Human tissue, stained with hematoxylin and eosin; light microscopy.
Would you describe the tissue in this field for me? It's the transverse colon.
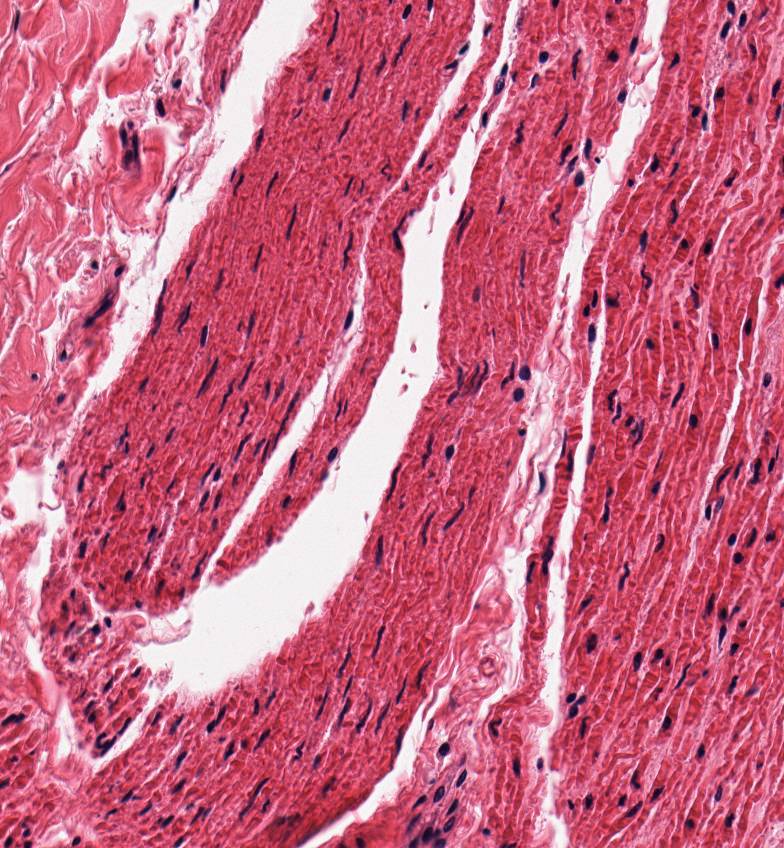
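So: long parallel bundles of fibres, running diagonally from lower left to upper right. Their cytoplasm is strongly eosinophilic, a deep pink-red. The nuclei, elongated and dark purple, lie aligned along the fibres, scattered singly and fairly evenly rather than crowded together.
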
